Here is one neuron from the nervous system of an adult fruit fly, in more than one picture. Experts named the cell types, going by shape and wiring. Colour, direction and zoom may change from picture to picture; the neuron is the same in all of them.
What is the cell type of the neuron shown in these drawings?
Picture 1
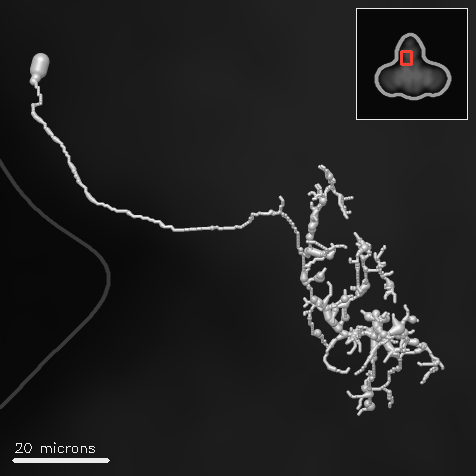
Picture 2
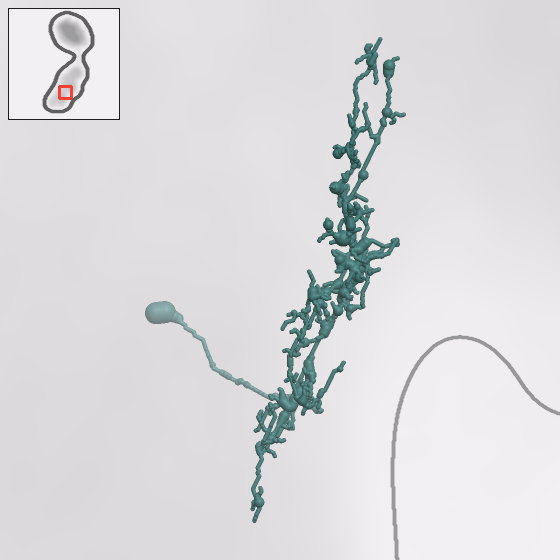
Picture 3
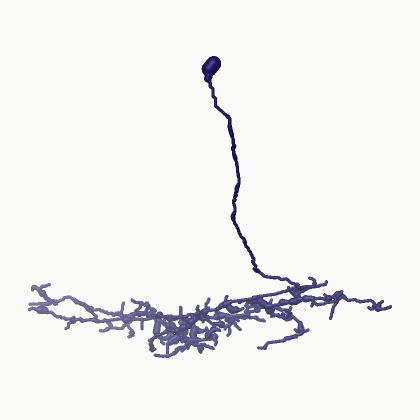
IN09A086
